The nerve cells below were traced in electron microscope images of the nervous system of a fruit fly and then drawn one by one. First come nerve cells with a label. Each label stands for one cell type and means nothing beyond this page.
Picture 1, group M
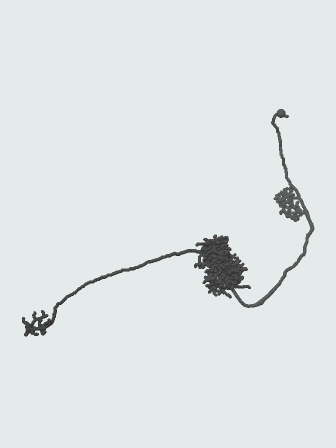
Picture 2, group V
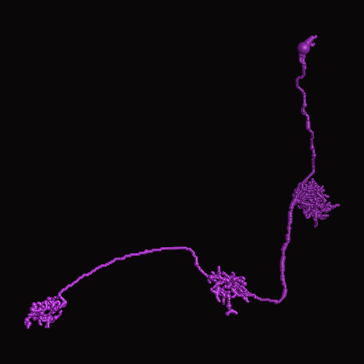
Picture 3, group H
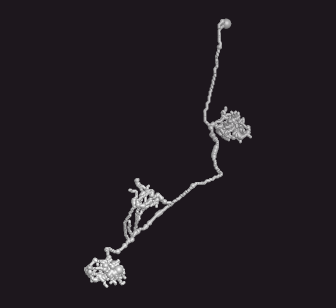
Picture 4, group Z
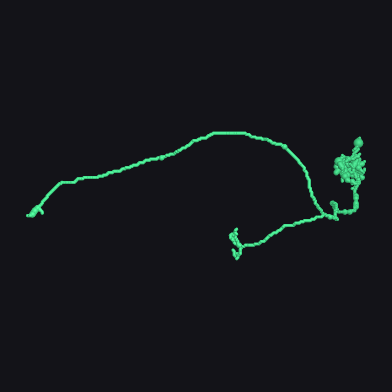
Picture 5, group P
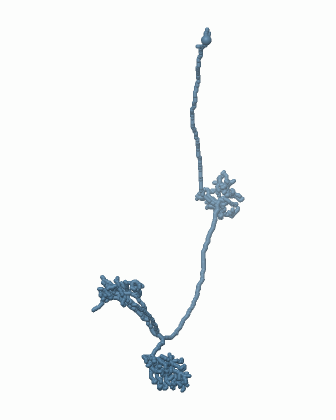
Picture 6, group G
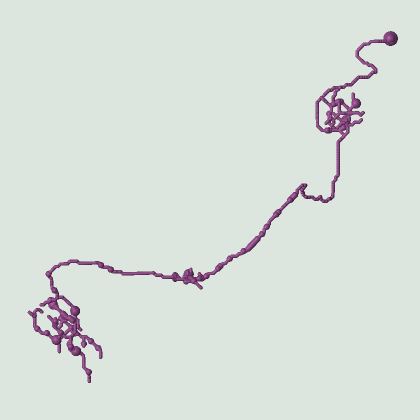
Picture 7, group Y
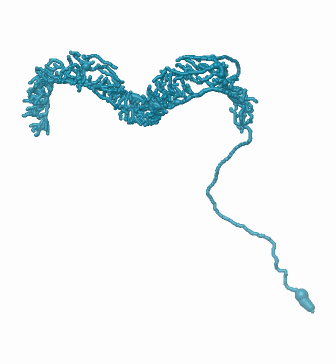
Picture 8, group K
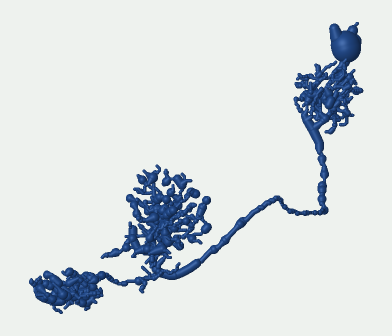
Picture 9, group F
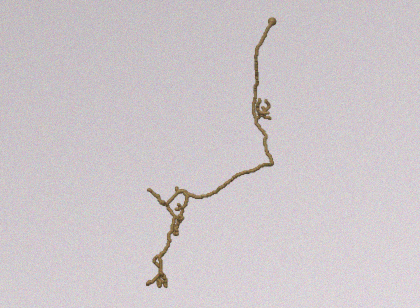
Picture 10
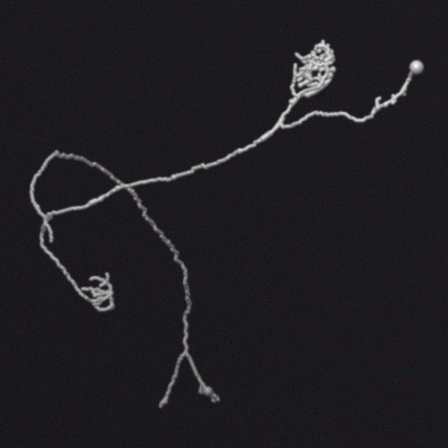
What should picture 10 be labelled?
group Z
